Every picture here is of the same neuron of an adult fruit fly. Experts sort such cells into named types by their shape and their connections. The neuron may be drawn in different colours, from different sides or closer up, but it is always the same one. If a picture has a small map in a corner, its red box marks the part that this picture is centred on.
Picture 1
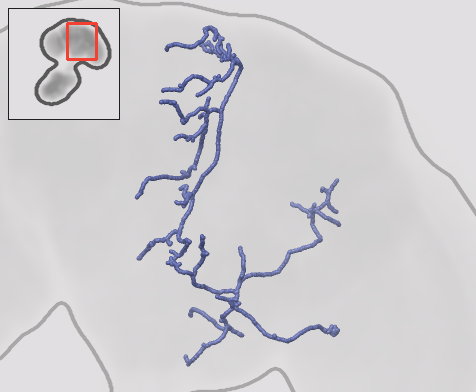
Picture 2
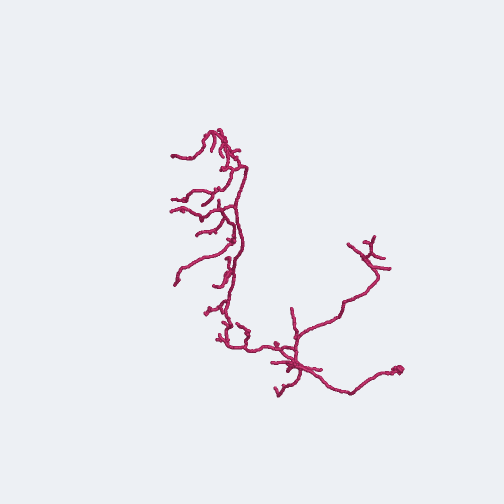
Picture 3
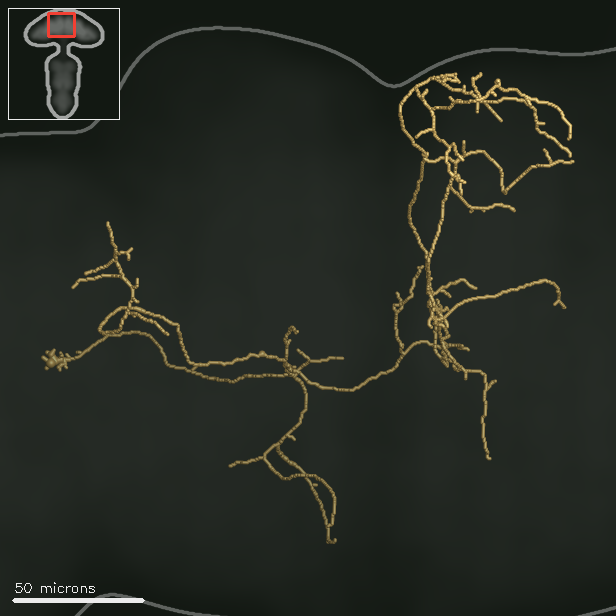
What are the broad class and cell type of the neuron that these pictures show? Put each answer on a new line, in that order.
central-brain intrinsic neuron
GNG587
